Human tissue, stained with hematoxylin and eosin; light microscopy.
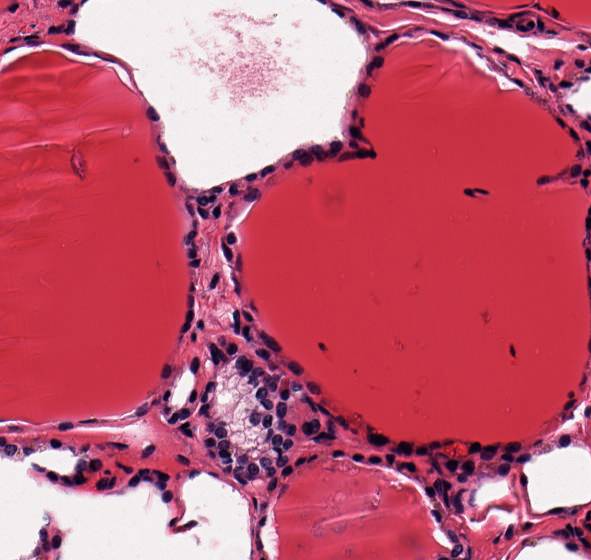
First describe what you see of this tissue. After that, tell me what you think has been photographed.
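Mostly a few large rounded follicles, closely packed, thin partitions between. Left and right ones hold homogeneous deep pink-red colloid. Each has one layer of flattened lining cells. The top-centre one seems mostly empty, white, holding a loose pink wisp. So this is thyroid.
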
